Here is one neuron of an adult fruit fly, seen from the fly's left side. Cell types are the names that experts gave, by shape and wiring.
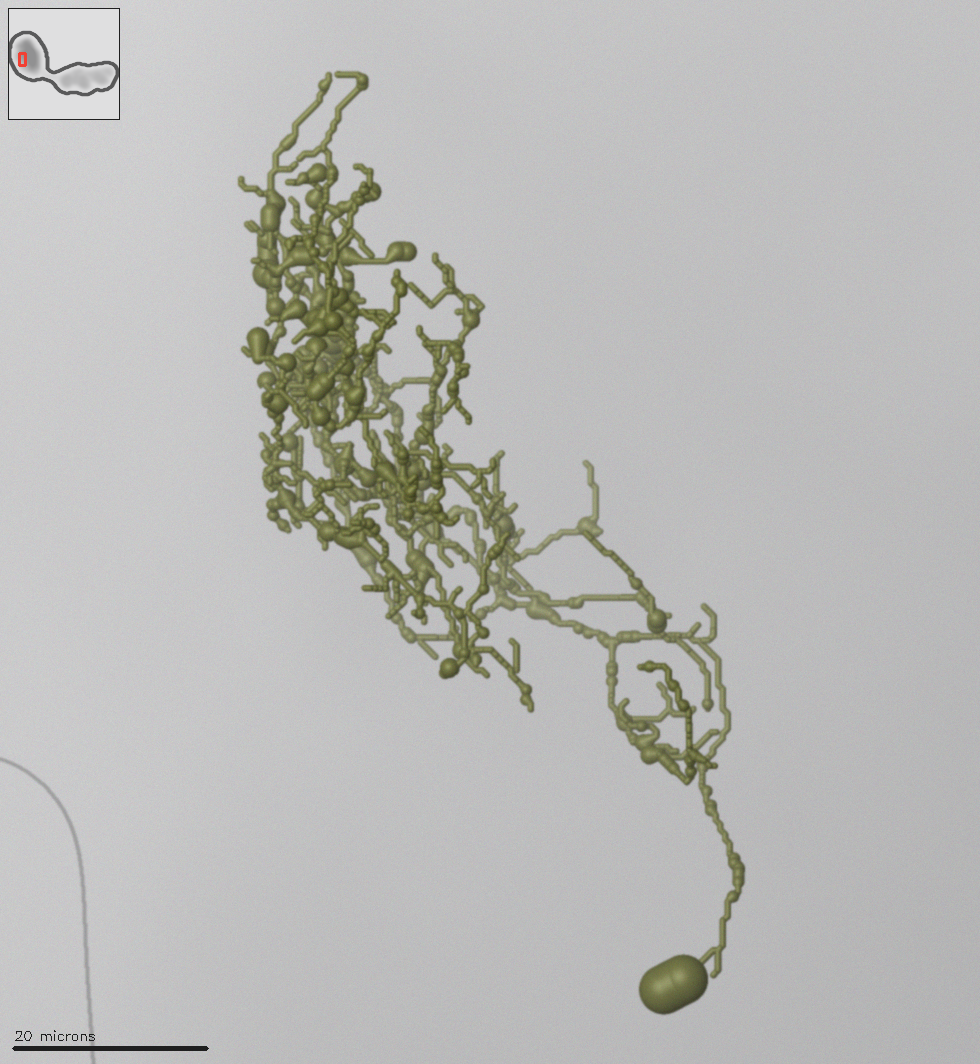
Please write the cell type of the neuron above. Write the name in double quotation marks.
"CB1287_b"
